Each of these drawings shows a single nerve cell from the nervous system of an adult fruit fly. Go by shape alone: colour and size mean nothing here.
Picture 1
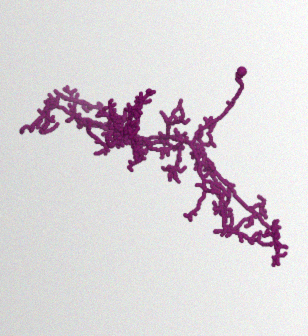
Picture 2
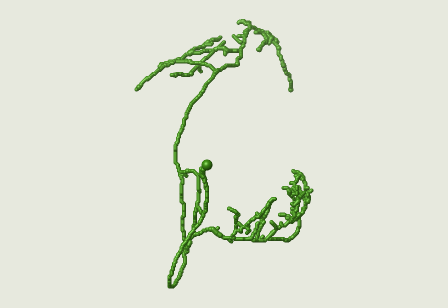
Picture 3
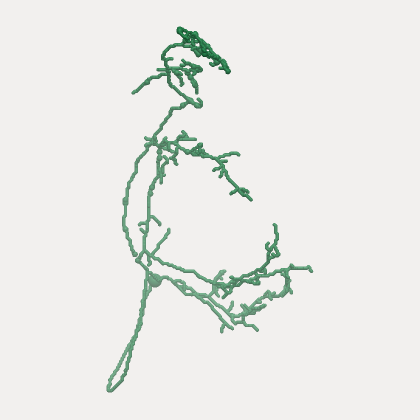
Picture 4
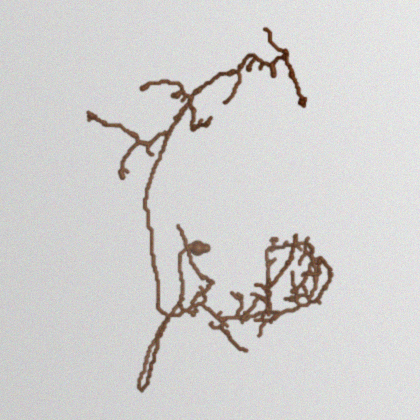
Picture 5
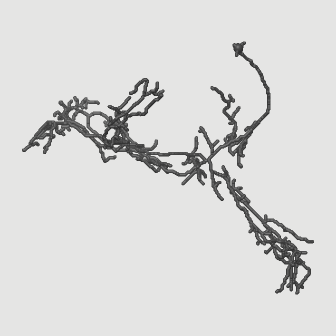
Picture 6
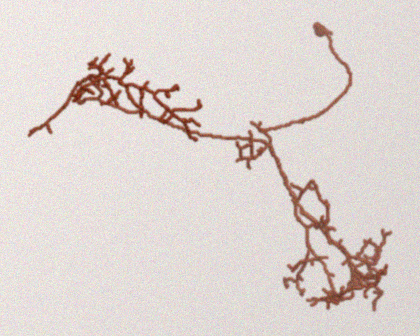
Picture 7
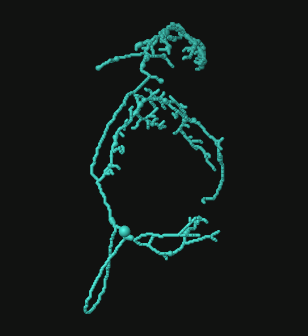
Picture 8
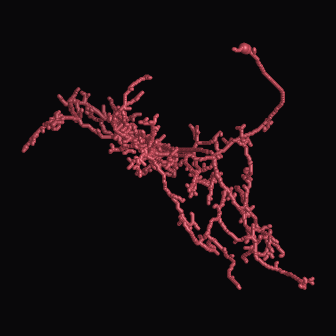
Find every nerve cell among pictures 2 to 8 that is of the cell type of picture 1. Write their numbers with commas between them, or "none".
5, 6, 8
